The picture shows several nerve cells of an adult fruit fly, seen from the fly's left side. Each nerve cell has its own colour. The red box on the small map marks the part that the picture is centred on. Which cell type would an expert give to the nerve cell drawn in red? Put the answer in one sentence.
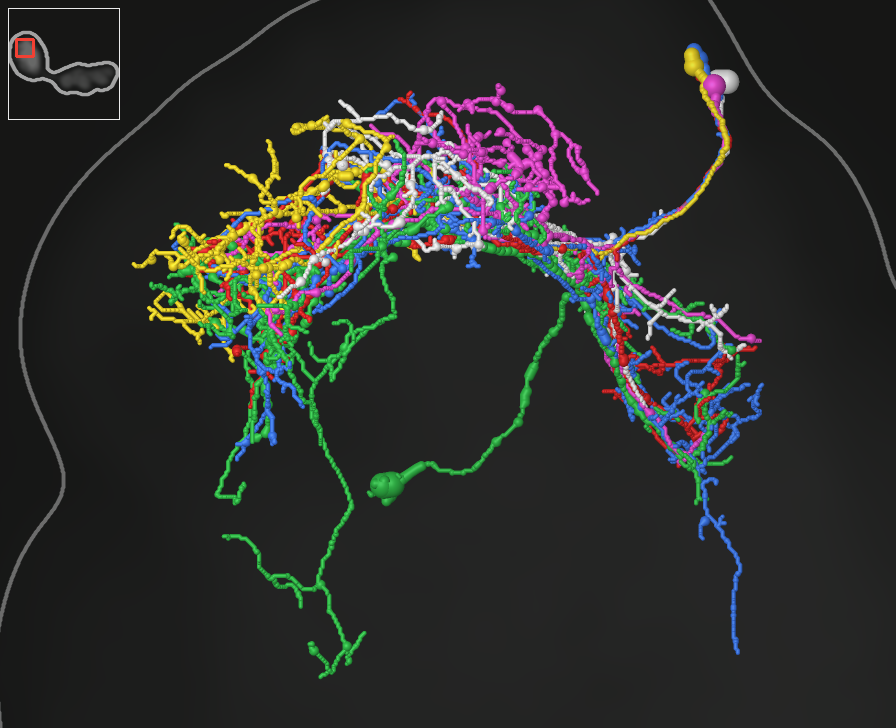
The cell type is LHPD2a4_b.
